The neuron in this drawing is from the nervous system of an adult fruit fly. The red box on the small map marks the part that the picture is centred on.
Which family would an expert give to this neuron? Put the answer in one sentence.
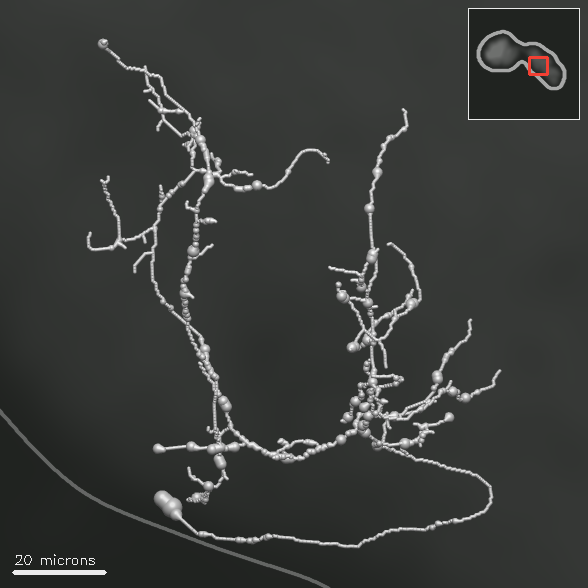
The family is hemilineage 11B.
